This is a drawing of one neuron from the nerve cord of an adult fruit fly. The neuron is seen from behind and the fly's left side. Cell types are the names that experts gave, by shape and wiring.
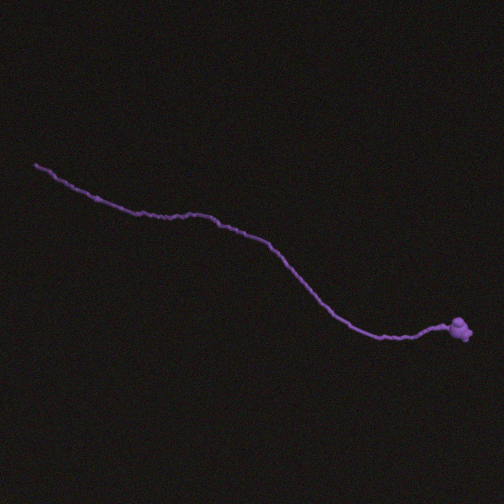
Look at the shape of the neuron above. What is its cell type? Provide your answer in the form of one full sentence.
The neuron is typed under the name AN27X021.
